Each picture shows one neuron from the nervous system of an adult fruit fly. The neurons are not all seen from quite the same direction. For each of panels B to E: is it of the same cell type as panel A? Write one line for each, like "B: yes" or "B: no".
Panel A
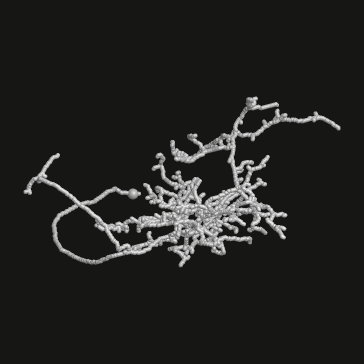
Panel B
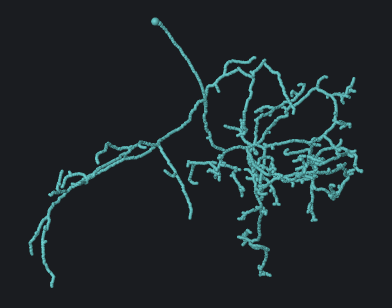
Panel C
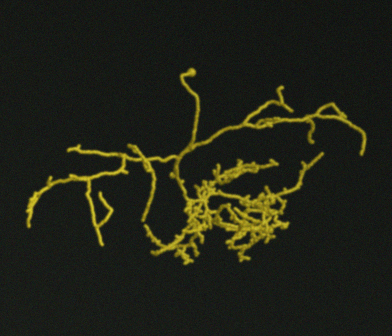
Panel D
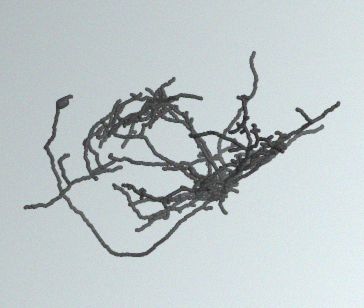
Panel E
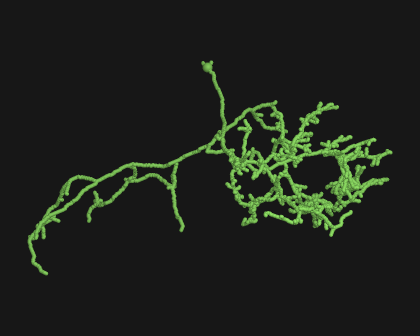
B: no
C: no
D: yes
E: no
